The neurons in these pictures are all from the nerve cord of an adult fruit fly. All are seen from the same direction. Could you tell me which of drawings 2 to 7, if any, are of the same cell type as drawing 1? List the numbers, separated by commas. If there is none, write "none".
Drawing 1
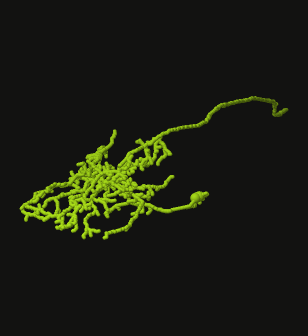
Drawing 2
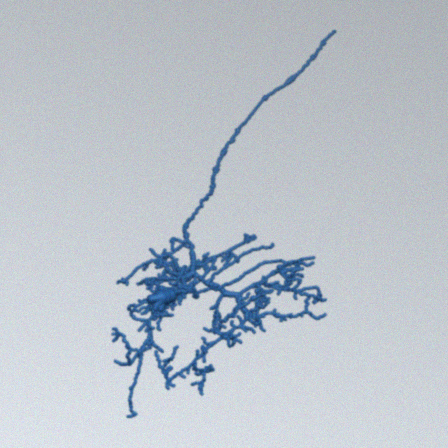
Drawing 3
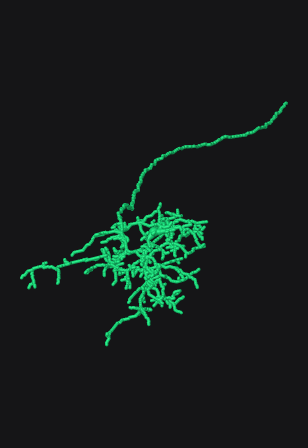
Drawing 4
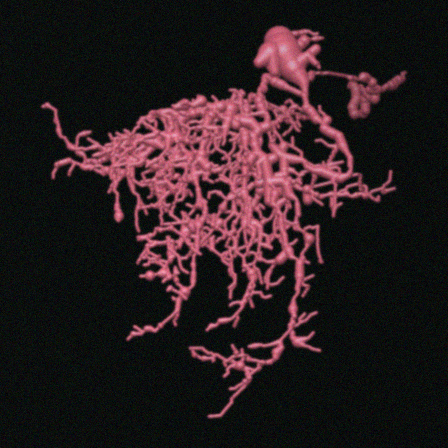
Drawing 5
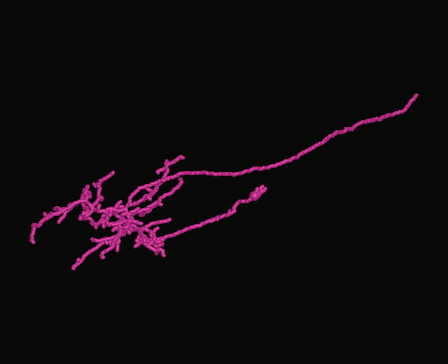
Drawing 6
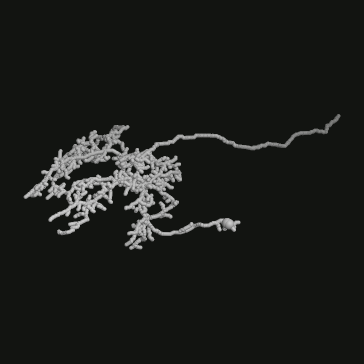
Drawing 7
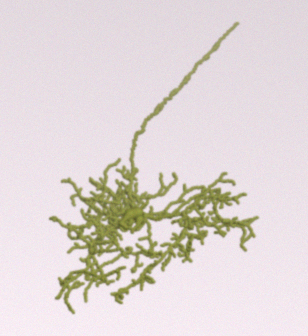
5, 6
